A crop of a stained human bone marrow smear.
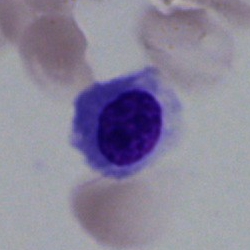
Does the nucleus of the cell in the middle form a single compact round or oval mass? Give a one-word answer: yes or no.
Yes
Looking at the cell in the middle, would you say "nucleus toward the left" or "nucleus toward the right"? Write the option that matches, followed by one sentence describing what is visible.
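Nucleus toward the right. The nucleus sits toward the right of the cell, leaving a wider band of cytoplasm on the left.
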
